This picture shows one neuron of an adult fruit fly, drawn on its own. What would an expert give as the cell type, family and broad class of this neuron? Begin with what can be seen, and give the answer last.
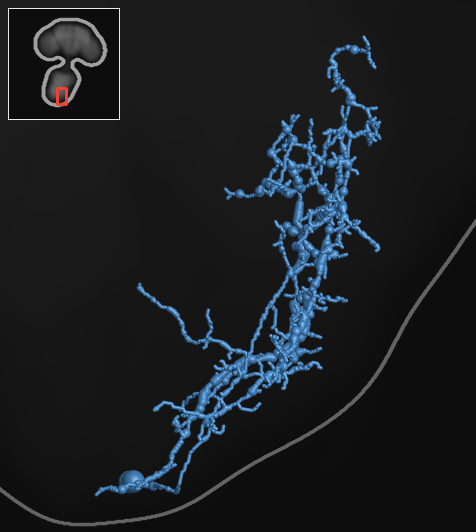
Dozens of branch ends can be seen. In this view it is taller than it is wide. The cell type is IN13A050. The family is hemilineage 13A. Its broad class is nerve-cord intrinsic neuron.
